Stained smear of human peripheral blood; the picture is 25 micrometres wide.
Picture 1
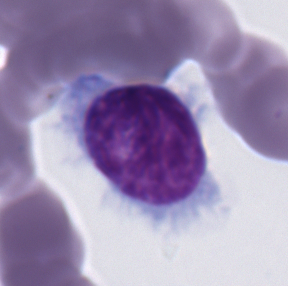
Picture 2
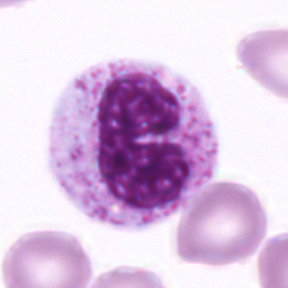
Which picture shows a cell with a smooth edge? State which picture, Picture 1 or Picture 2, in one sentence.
The edge of the cell in picture 2 is smooth and even.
